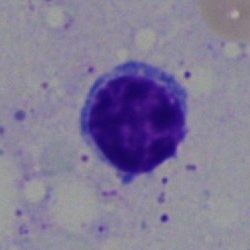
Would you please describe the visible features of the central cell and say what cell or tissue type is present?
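The central cell has a round outline and blue cytoplasm without granules. At its lower edge, a small blue bulge of cytoplasm protrudes. This cell is a lymphocyte.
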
